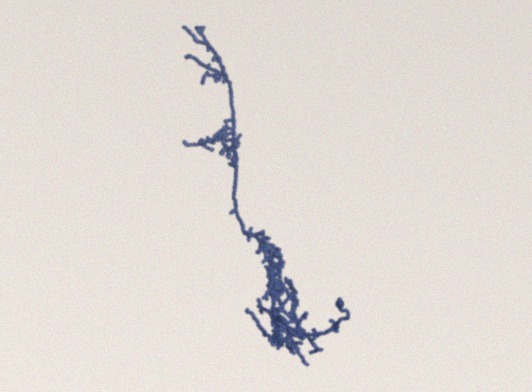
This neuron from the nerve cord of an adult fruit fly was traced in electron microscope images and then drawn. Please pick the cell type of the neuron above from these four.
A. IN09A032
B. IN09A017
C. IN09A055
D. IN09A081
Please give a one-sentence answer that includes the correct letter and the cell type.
The matching cell type for the neuron is option A, IN09A032.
